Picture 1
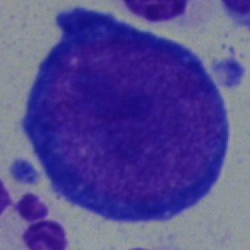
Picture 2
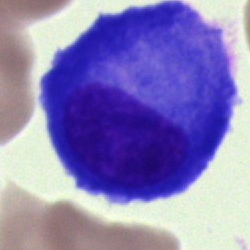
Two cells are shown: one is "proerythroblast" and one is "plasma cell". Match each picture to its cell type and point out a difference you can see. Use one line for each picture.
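Picture 1 is a proerythroblast. The cytoplasm forms only a narrow rim that stains deep blue.
Picture 2 is a plasma cell. The cytoplasm is abundant and deep blue.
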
